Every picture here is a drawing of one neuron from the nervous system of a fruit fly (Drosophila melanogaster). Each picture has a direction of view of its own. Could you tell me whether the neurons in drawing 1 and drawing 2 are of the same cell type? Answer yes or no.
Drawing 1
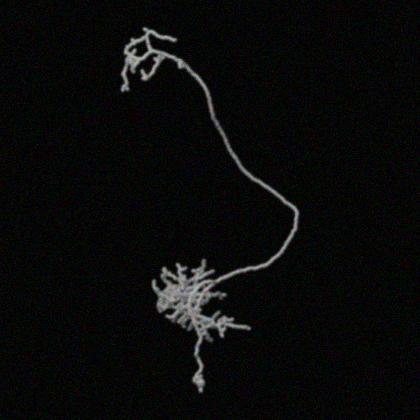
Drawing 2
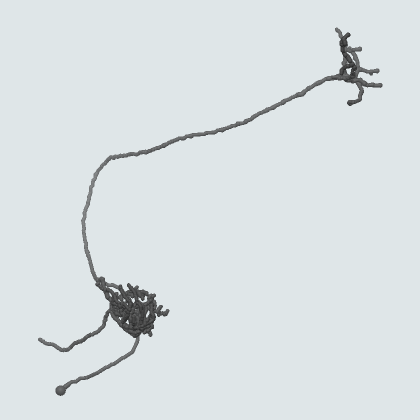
no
